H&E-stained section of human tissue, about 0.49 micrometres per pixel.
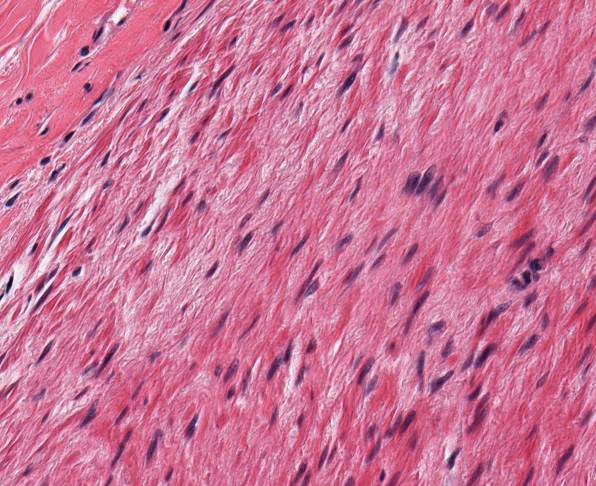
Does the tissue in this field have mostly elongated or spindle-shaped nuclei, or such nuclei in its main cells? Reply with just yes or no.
Yes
